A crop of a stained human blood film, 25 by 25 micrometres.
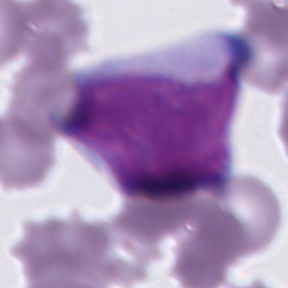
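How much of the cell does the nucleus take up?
The purple nucleus fills most of the cell.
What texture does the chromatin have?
Fine and streaky rather than coarsely clumped.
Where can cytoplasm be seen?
In a pale lavender band along the top of the cell.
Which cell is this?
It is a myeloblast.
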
